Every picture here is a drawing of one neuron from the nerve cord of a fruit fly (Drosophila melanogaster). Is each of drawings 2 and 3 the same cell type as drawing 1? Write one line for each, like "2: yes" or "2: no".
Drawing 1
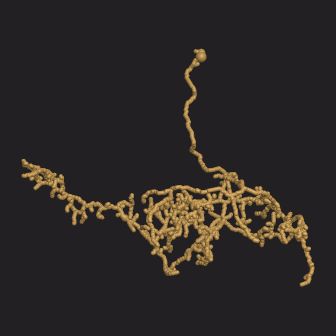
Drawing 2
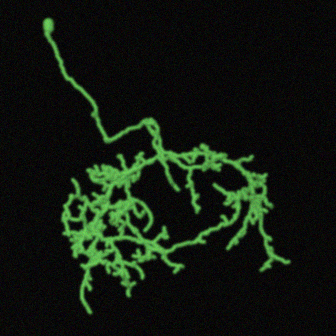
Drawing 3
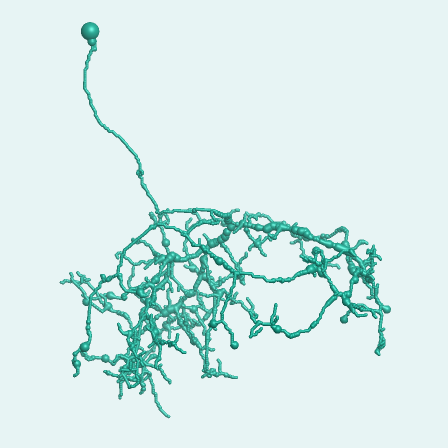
2: no
3: yes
